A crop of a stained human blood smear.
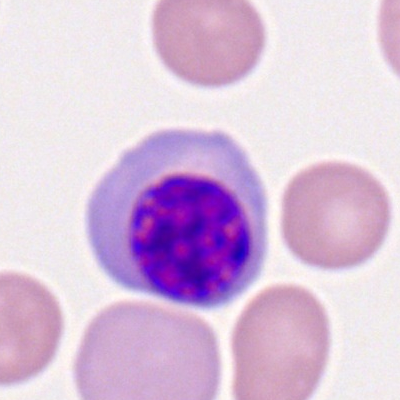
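Erythroblast: the cell in the middle of this stained blood smear. Its nucleus sits off-centre, toward the lower part of the cell, and holds dark purple, coarsely clumped chromatin. Pale blue cytoplasm surrounds it, forming a rim that is widest on the upper left side of the nucleus.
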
